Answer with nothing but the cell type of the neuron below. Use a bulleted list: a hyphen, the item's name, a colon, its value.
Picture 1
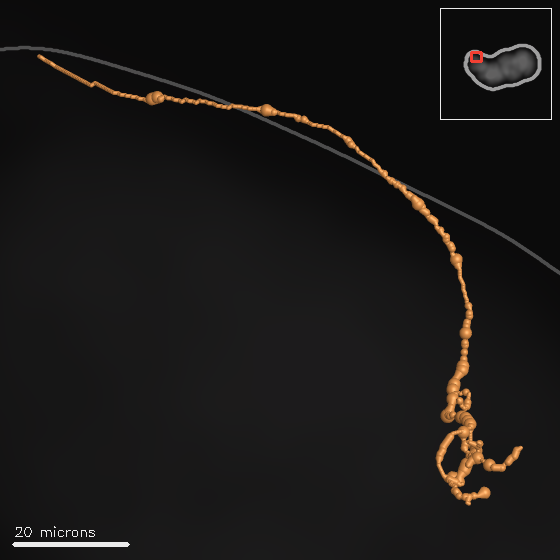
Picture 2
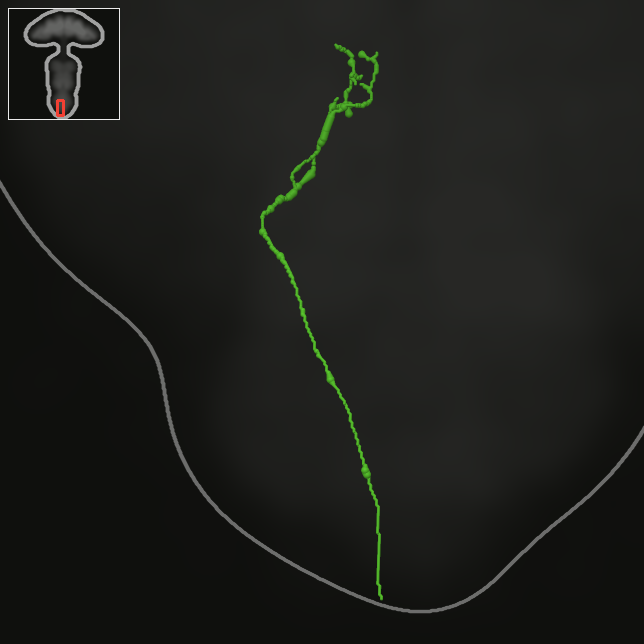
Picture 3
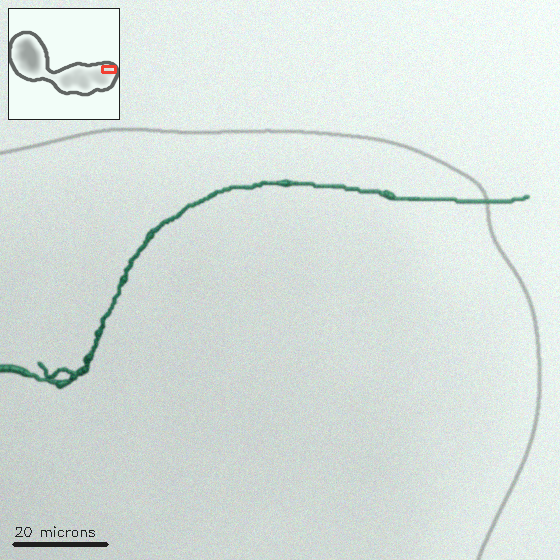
- cell type: SNxx03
